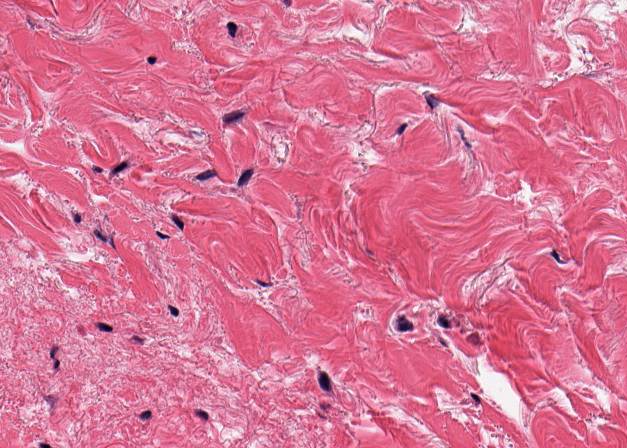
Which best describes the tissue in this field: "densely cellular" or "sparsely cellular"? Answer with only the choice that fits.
Sparsely cellular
